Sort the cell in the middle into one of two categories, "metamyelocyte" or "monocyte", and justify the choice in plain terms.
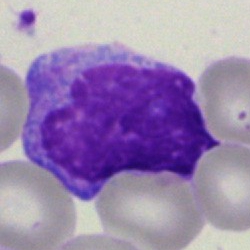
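This is a monocyte. Here the chromatin is finely textured and deep purple, with scattered paler patches.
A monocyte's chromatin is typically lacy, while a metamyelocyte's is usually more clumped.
Look too at the irregular nucleus with its pointed extension on the right; it fills most of the cell, and the cytoplasm rim is widest along the top and left.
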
